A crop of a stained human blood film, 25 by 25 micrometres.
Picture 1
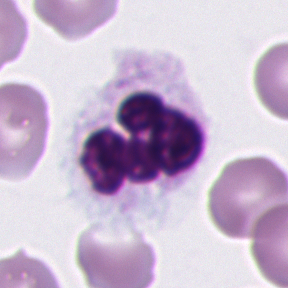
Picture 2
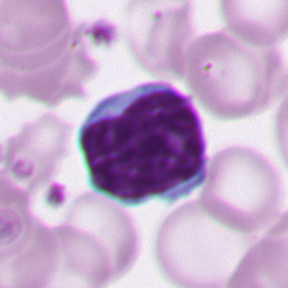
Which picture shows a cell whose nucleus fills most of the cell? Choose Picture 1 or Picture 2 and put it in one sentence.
Picture 2 holds the cell with no more than a narrow rim of cytoplasm.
